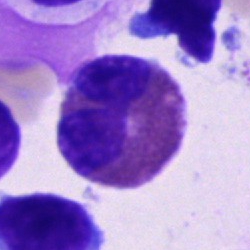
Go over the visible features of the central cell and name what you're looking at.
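The nucleus is pushed over toward the left and indented, its concave side facing right into the cytoplasm. Chromatin's dark purple and coarsely clumped. Just beside that indentation there's a small pale area in the cytoplasm. That one's an eosinophil.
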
